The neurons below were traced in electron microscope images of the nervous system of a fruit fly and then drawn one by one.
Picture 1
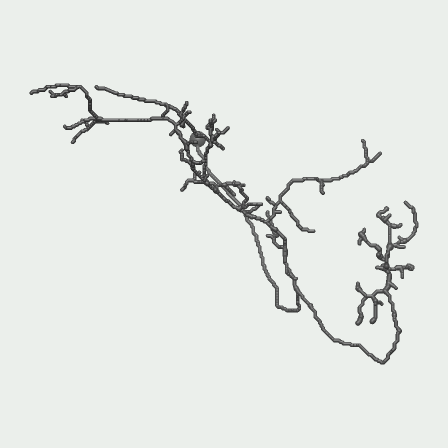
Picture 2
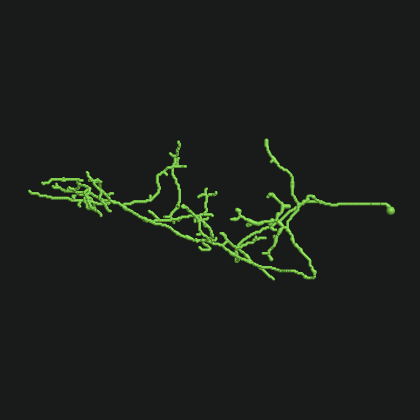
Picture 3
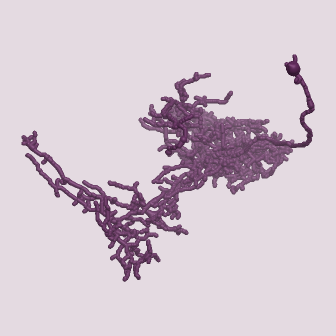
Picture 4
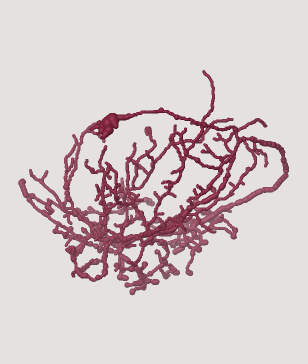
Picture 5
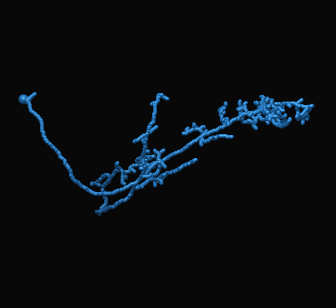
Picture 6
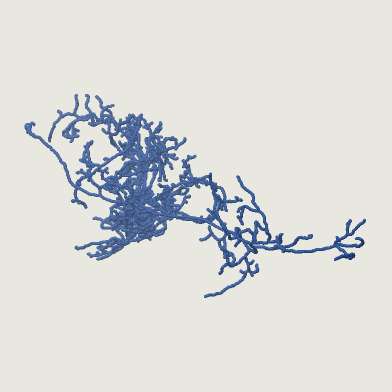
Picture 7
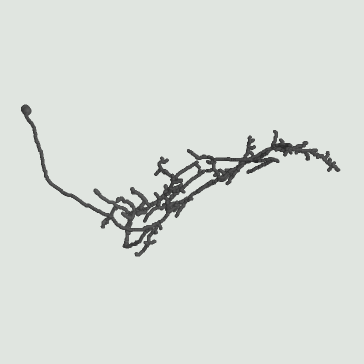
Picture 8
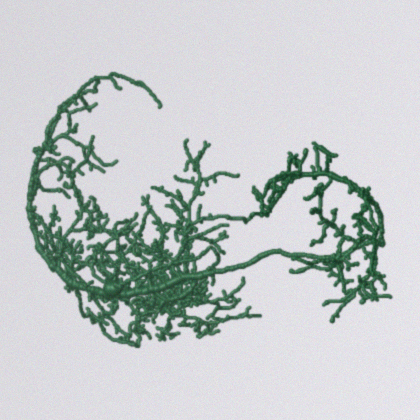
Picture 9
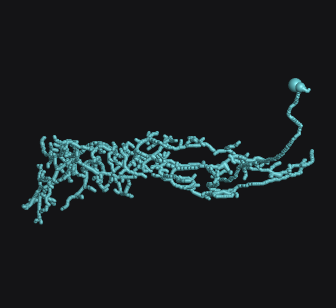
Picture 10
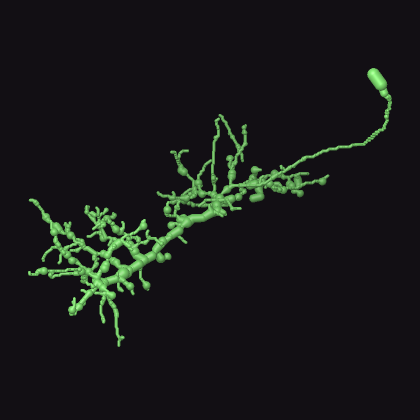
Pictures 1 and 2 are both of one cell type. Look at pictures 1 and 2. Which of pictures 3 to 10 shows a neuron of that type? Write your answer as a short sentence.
Picture 7 shows a neuron of the same cell type.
